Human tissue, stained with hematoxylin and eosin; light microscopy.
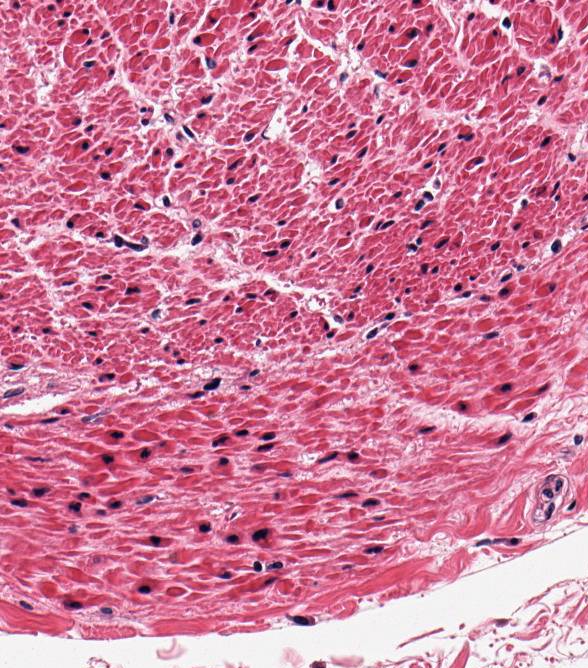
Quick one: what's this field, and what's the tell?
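Tissue: smooth muscle, in two layers. Upper two-thirds: fibres cut across; lower third: fibres cut along their length.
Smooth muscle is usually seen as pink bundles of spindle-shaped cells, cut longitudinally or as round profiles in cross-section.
Lower layer: spindle-shaped smooth muscle cells running roughly horizontally, nuclei elongated, dark blue, cigar-shaped.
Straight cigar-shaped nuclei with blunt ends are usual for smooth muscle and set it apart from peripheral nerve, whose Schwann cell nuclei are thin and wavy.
No epithelium anywhere in the field.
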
